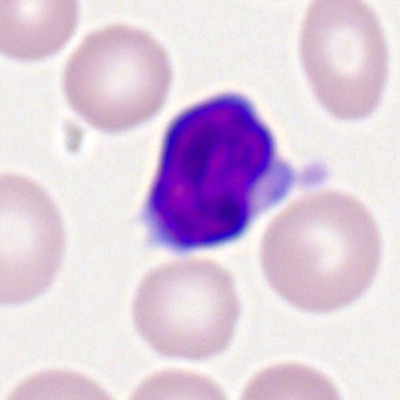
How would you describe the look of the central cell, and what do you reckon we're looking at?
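Outline: irregular rather than smoothly round. Most of the cell is occupied by the nucleus. The cytoplasm is pale blue and contains no distinct granules. Cell type: lymphocyte.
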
